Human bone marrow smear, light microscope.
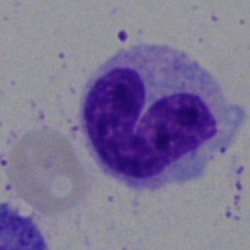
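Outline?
Roughly round; small pale bulge on the right edge.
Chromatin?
Dark purple, patchy and mottled.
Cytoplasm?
Pale grey-blue; rim widest above and to the right of the nucleus.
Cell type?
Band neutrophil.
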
